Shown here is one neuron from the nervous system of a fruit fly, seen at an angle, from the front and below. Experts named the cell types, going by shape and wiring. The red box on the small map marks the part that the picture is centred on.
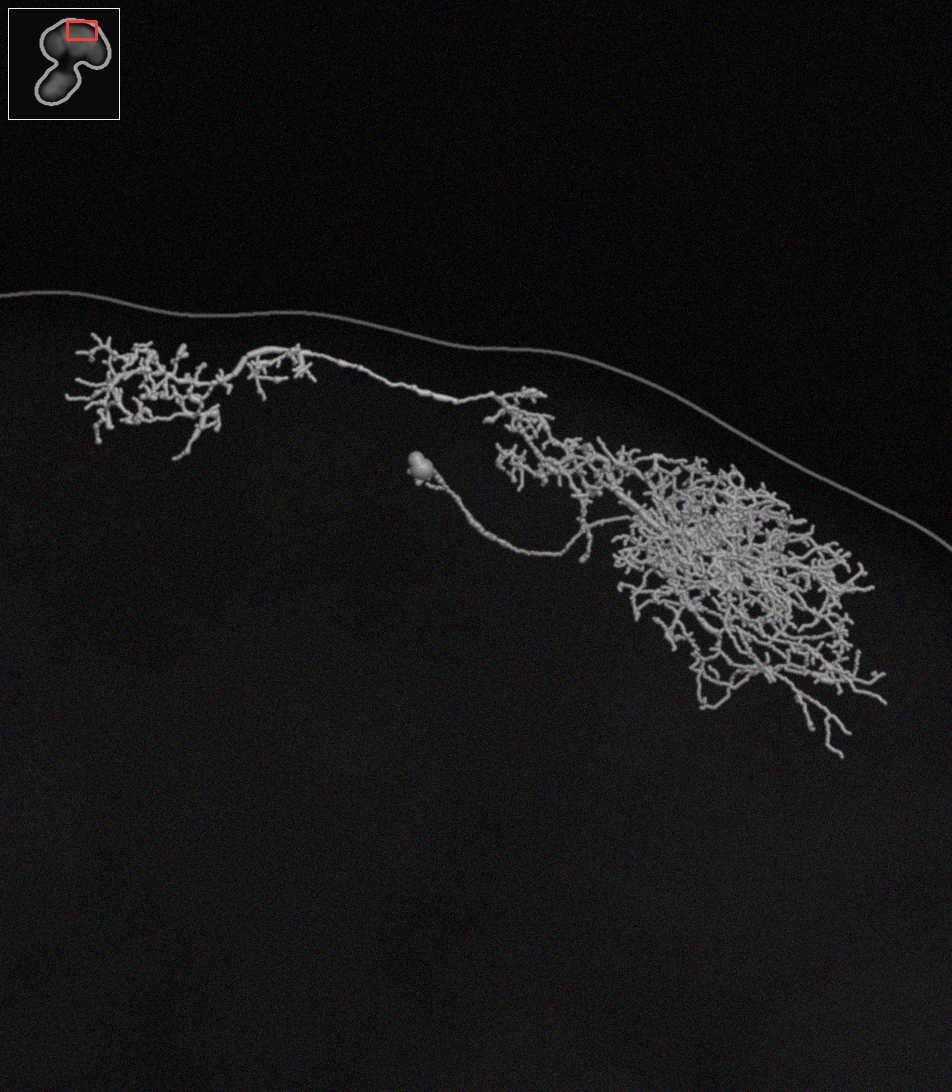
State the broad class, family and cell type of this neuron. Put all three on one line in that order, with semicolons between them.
central-brain intrinsic neuron; hemilineage SLPpm3; SLP440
